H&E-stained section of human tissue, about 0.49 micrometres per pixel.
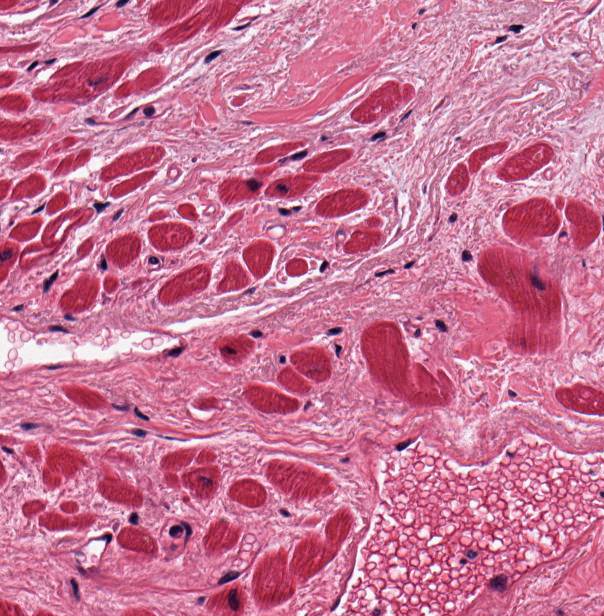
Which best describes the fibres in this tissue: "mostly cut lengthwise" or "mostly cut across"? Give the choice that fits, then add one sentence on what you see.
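Mostly cut across. Most muscle fibres across the field are cut across, appearing as rounded or polygonal profiles.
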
